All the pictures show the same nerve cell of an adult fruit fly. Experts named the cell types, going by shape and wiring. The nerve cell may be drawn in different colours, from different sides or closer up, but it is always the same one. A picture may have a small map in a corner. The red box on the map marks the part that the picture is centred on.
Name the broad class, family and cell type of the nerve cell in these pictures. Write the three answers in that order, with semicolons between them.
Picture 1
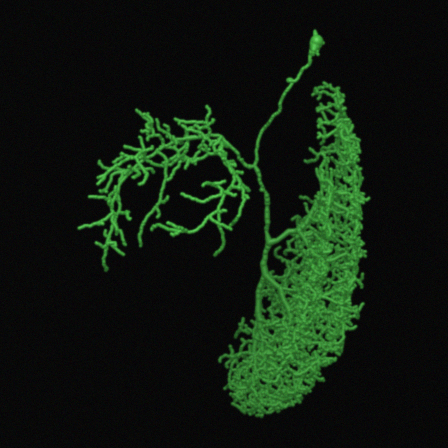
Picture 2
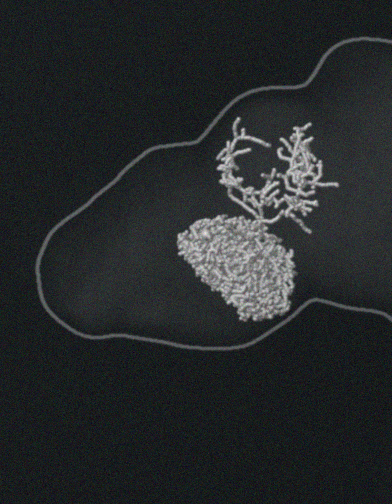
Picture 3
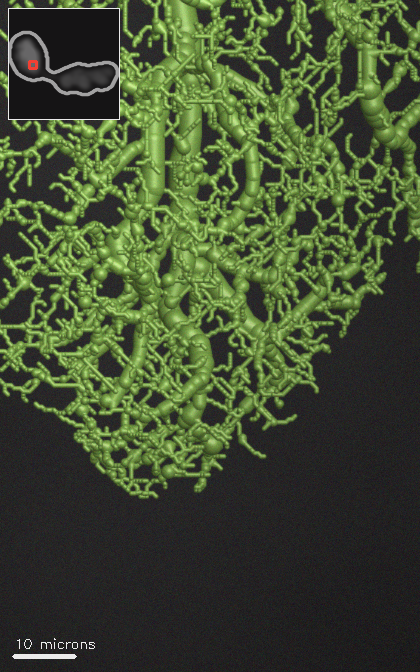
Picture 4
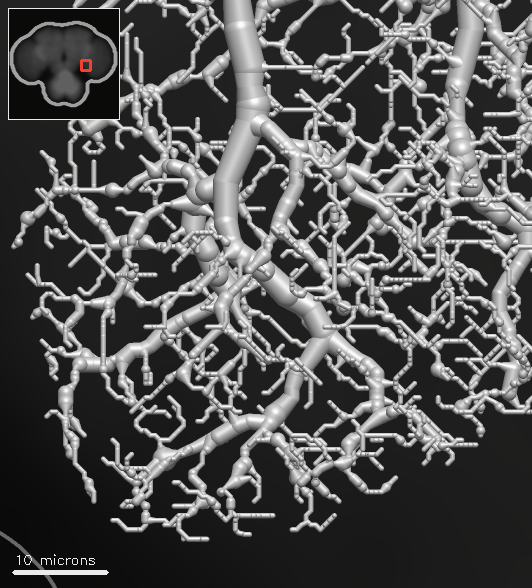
visual projection neuron; hemilineage LHl4_posterior; LT87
